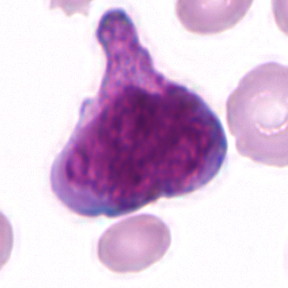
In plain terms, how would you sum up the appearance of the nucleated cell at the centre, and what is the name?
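Looking at the outline first, it is irregular, drawn out into a tapering projection that points upward. Inside, the nucleus seems to fill most of the cell. Red cells lie close by to the right and below, though none overlaps it. This is an atypical promyelocyte.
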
